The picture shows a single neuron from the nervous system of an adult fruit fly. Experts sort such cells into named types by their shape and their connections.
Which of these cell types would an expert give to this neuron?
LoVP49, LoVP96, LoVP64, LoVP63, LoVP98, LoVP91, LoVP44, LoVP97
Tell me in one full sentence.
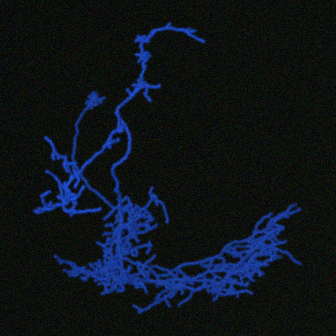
The cell type that this neuron has is LoVP91.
